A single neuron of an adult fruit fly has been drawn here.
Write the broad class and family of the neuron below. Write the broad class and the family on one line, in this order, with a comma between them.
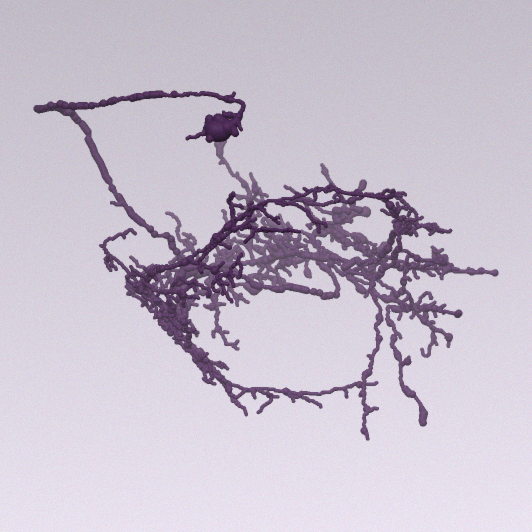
nerve-cord intrinsic neuron, hemilineage 10B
